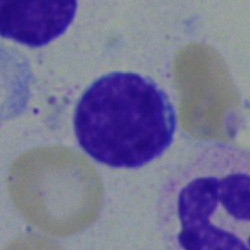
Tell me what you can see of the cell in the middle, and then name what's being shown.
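Round and smooth in outline, the cell has dense, dark purple, coarsely mottled chromatin. No nucleoli are visible in the nucleus. Only a very thin rim of paler cytoplasm shows, mainly along the right edge. It is a lymphocyte.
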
